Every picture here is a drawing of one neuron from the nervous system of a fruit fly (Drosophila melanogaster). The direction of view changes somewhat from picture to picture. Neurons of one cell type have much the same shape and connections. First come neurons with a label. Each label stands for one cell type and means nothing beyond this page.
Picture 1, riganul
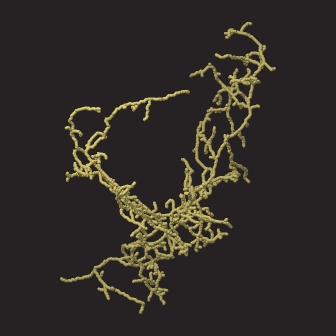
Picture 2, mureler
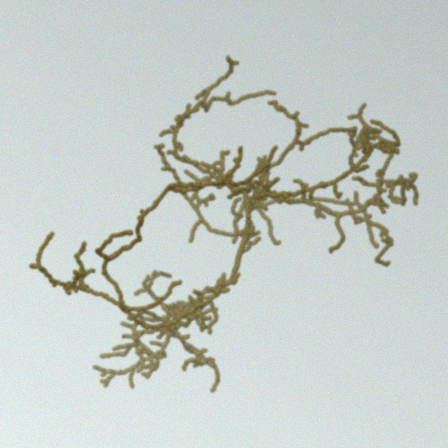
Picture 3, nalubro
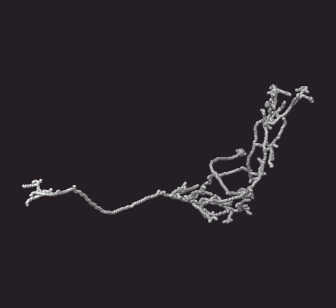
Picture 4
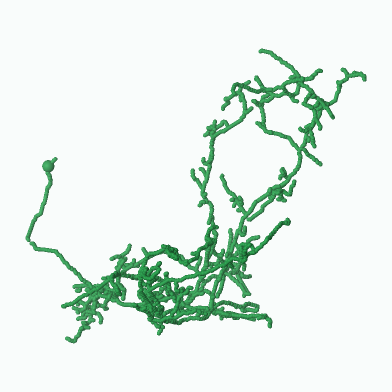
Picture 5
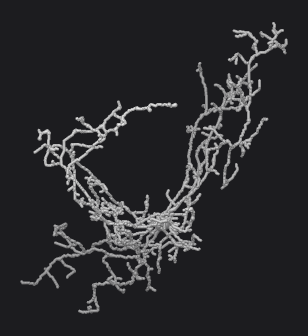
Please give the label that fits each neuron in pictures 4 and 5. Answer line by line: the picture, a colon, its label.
4: riganul
5: riganul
